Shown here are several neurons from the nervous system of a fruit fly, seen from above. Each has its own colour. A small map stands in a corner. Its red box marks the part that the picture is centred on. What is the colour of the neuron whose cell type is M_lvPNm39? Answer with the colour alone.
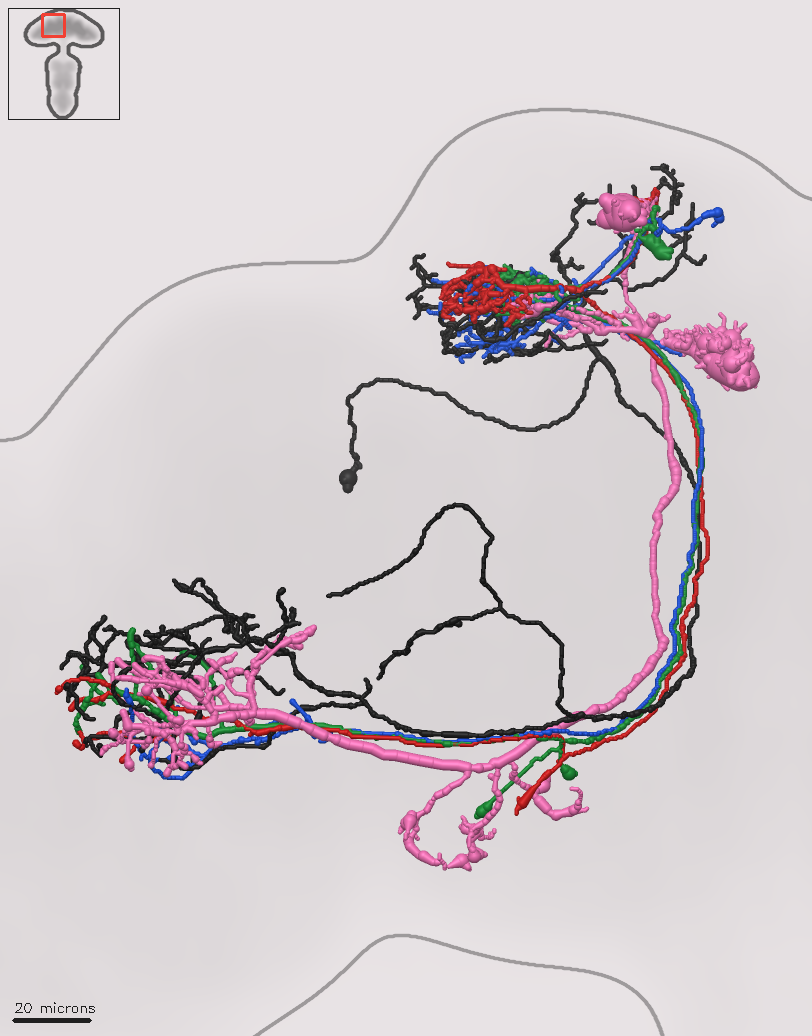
black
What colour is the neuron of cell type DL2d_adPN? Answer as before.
red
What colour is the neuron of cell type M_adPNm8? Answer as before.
blue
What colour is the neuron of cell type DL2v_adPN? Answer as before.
green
